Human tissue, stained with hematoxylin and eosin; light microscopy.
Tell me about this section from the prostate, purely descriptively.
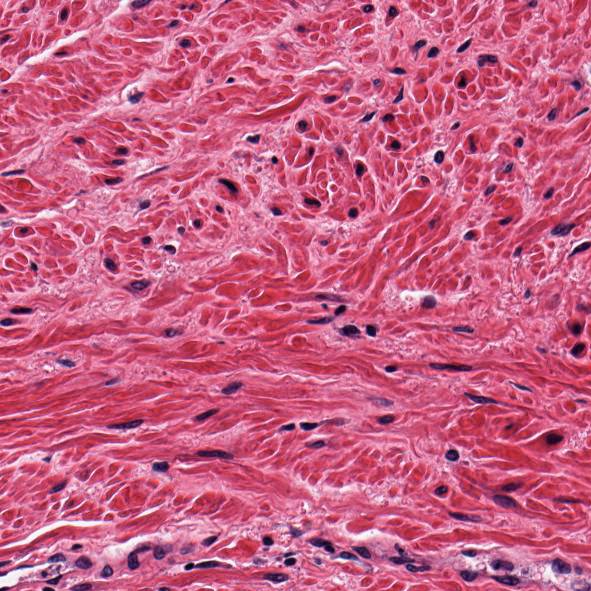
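Smooth muscle cells are cut across in the upper half of the field and cut along their length in the lower half. In the lower half the fibres run roughly horizontally, and their nuclei are elongated and cigar-shaped, lying parallel to the fibres. Throughout, the cytoplasm is strongly eosinophilic and bright pink.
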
